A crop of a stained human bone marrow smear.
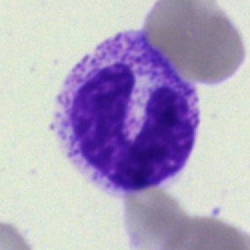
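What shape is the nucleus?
A U, open upward, its two limbs staying broad with no thin threads joining them.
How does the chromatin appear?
Dark purple and coarsely clumped.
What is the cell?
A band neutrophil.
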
